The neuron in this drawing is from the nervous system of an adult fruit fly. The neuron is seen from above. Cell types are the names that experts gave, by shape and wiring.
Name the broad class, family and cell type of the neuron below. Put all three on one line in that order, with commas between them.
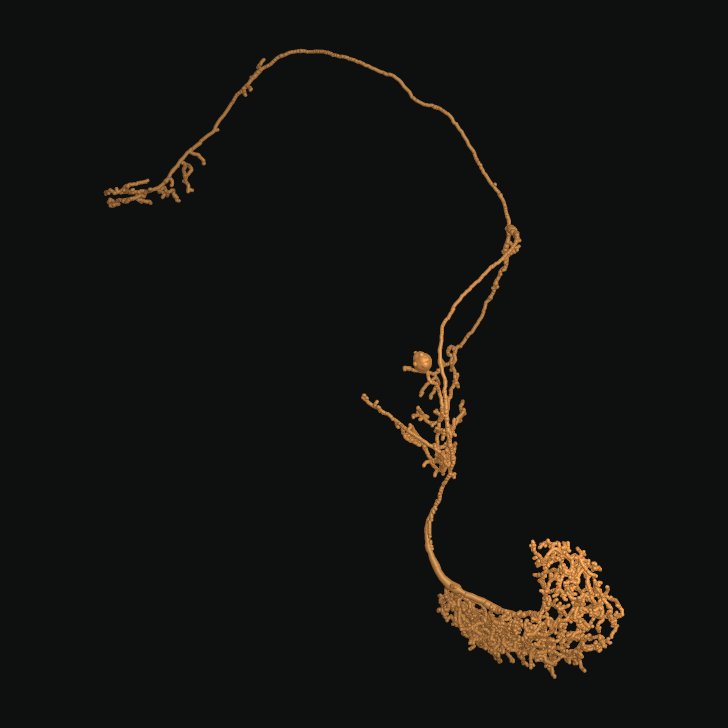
visual projection neuron, Nod, Nod2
